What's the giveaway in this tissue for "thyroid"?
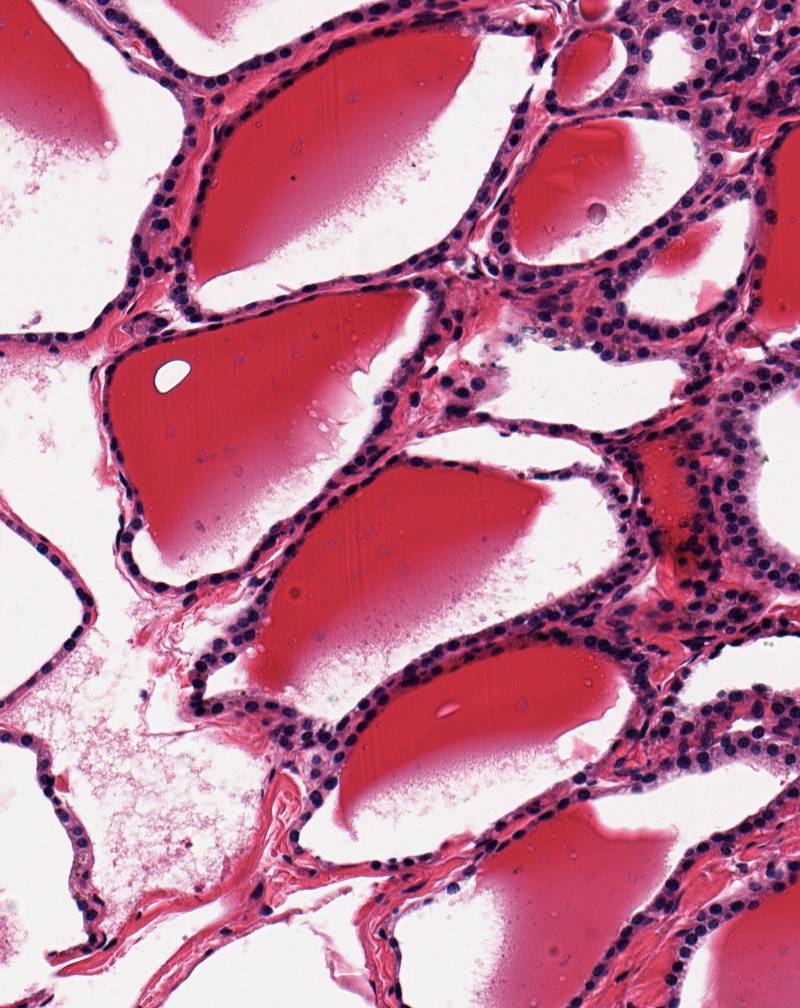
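In this thyroid, the largest follicles lie at the left and centre, with smaller ones crowding toward the right edge. Most lumens are filled with homogeneous deep red colloid.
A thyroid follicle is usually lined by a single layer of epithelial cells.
Here each follicle has one such layer, with small, round, dark nuclei in an evenly spaced row.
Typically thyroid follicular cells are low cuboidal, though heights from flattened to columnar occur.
These cells are flattened to low cuboidal, partly below the typical height yet within that range.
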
